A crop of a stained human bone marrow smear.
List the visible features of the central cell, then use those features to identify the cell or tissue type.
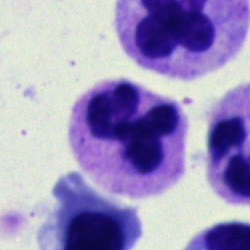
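Look first at the outline: it is round and smooth. The chromatin is dark purple and densely clumped. Plentiful, pale pinkish-lilac cytoplasm holds fine, faint granules. This is a segmented neutrophil.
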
